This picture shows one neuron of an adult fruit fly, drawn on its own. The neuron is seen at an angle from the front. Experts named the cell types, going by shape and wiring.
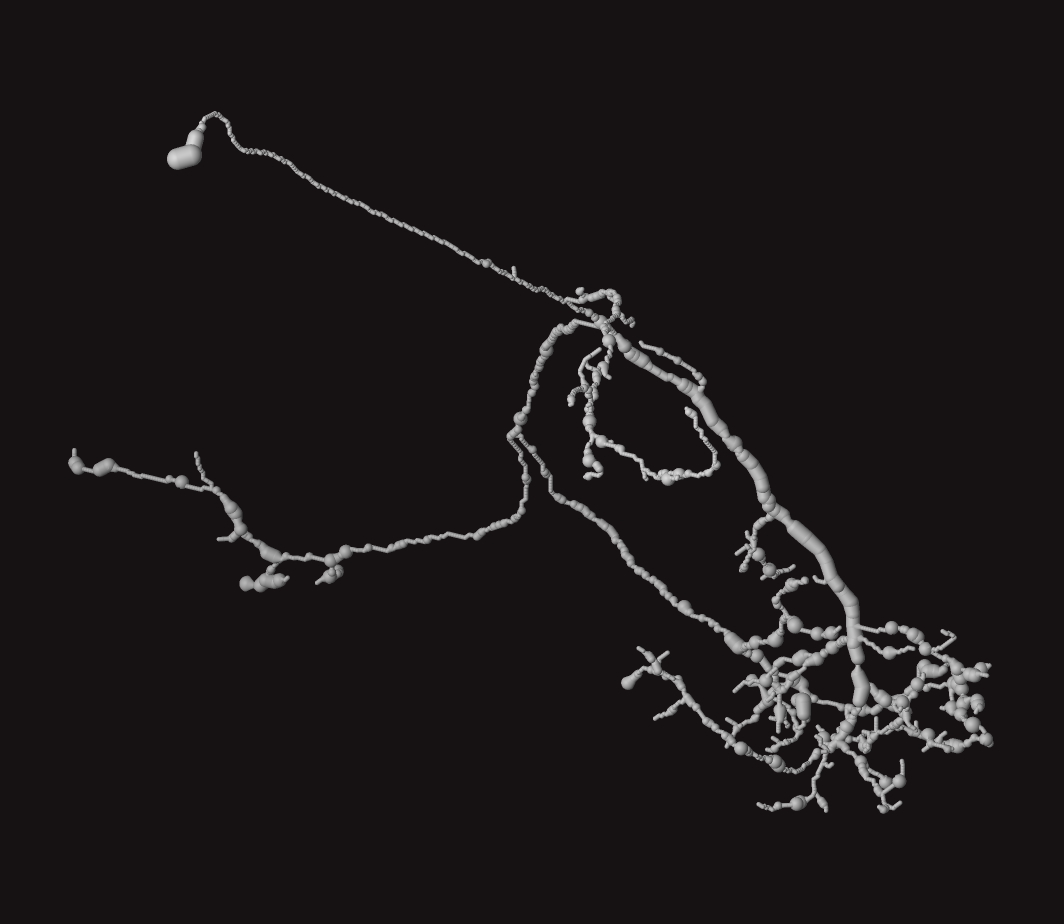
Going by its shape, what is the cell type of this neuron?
PS003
